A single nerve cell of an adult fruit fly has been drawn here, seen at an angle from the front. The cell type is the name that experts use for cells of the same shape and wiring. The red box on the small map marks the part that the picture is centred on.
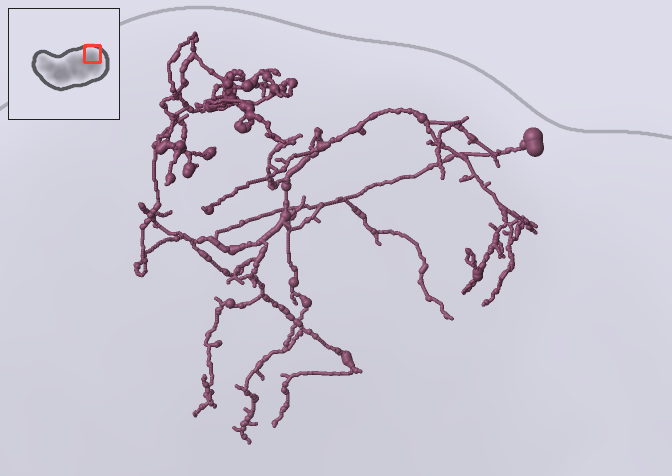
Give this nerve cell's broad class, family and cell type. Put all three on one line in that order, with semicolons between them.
central-brain intrinsic neuron; hemilineage LHp3; CB1901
